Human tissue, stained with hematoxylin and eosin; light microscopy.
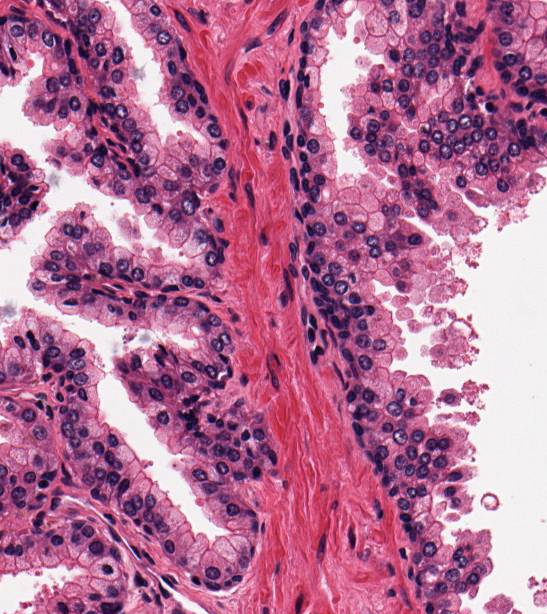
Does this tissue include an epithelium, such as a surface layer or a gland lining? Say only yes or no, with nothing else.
Yes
